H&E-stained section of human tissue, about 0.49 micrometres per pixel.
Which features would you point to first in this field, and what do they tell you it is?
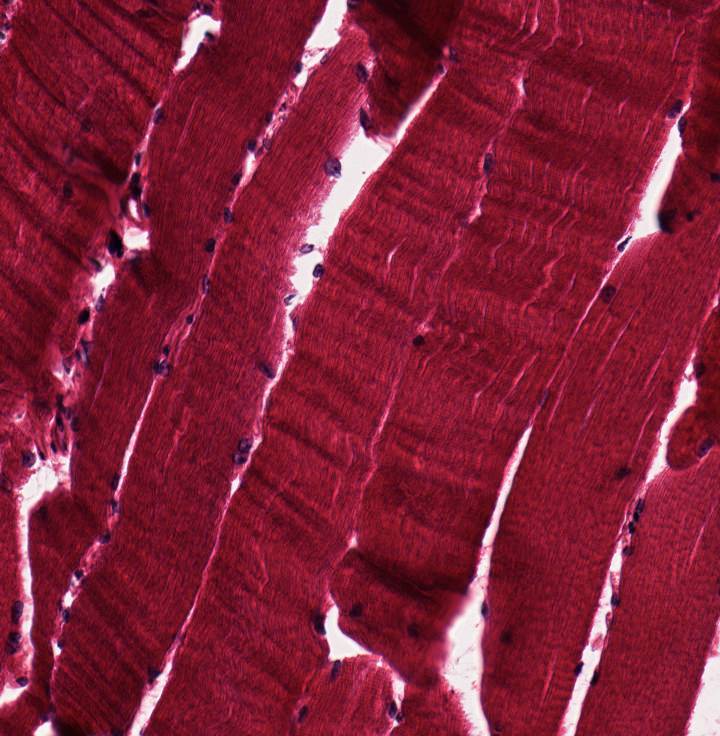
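The tissue shown is skeletal muscle. First, fine transverse cross-striations run across the width of the fibres.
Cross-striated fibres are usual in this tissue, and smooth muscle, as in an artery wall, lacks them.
Second, the nuclei lie at the fibre edges rather than centrally, and are small, dark-staining and oval to flattened.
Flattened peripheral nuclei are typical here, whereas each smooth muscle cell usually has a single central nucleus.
Third, connective tissue between fibres is scant.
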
